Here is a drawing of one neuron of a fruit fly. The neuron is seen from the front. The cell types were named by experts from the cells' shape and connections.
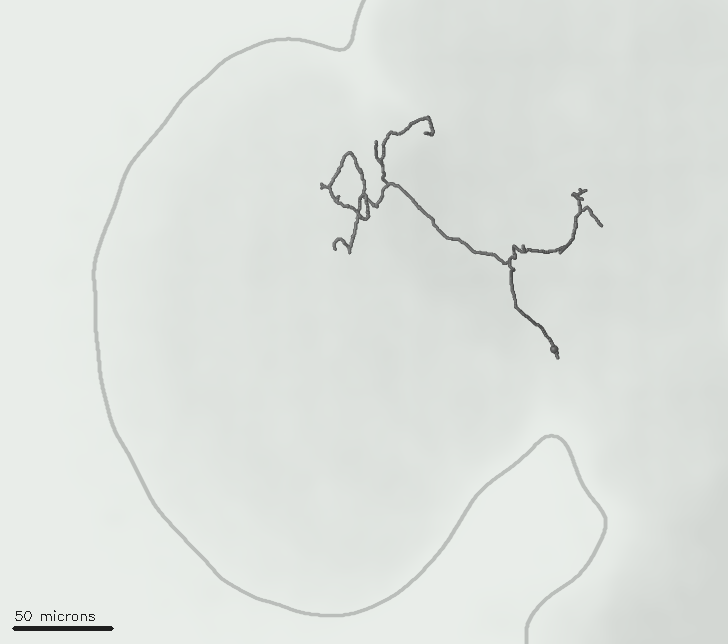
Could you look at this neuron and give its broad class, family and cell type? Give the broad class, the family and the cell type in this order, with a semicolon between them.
visual centrifugal neuron; LPT; LPT111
